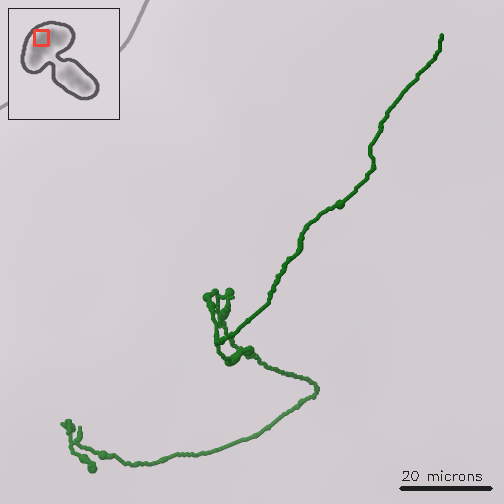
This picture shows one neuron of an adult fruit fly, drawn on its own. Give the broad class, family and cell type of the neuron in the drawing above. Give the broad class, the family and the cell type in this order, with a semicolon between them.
sensory neuron entering the brain; class olfactory; ORN_VM2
